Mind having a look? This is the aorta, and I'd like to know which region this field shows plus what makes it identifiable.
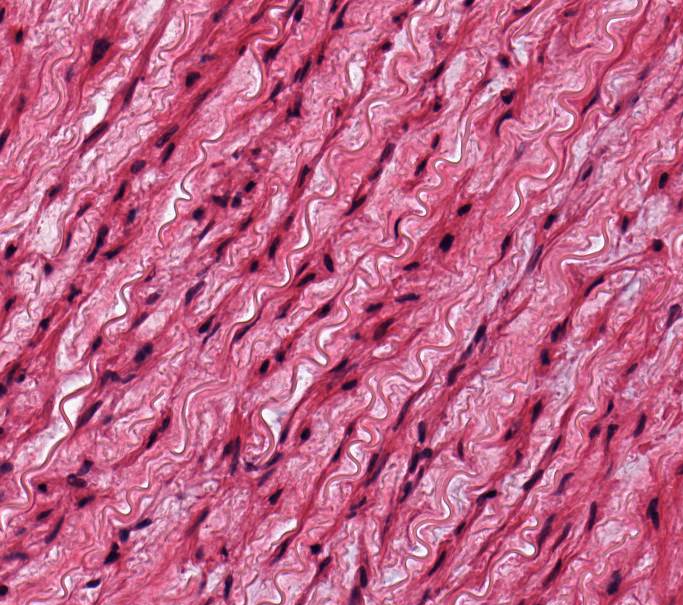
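Tunica media makes up the field. First, parallel layers run diagonally, lower left to upper right. Second, thin, glassy, bright pink lines wave tightly within them. Third, elongated dark purple nuclei follow that diagonal, with spindle-shaped pink cells between the lines.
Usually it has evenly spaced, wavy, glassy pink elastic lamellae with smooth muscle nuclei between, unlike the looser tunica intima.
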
